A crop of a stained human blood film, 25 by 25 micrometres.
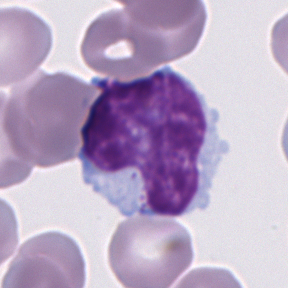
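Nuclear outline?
Deep notch on the lower left side.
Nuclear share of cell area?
About 70%.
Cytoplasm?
Pale grey-blue, no distinct coloured granules; edge bumpy with small rounded blebs.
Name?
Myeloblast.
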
